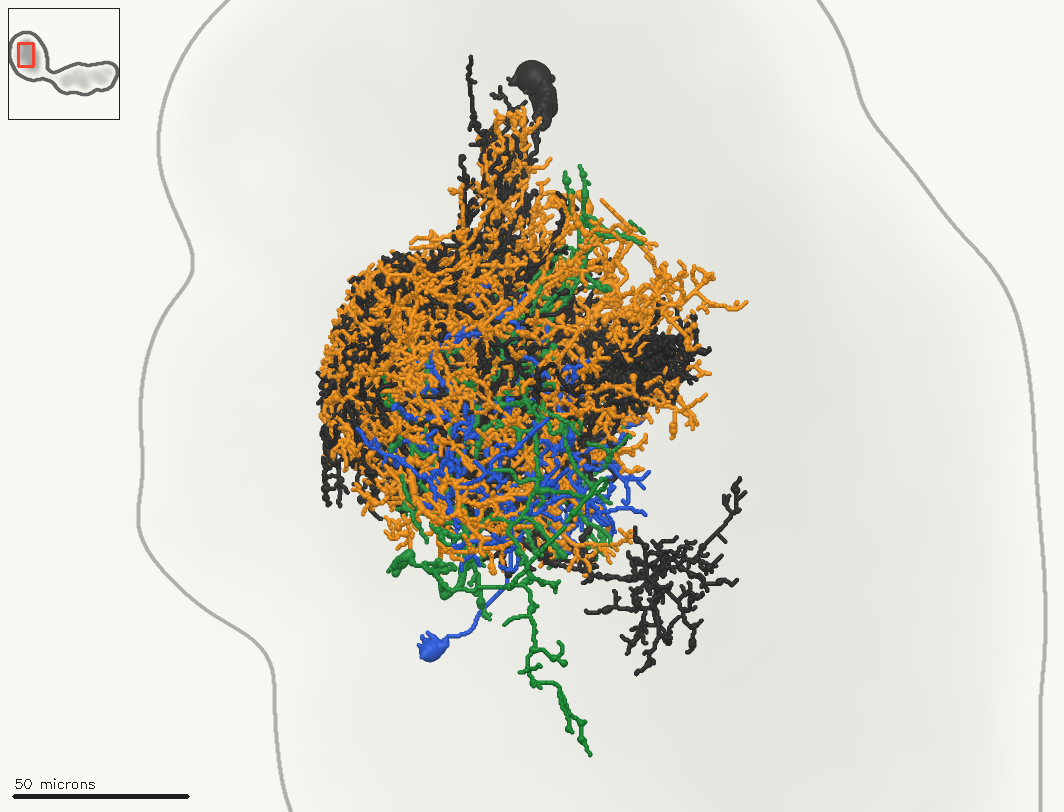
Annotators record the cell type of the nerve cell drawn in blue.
AVLP372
